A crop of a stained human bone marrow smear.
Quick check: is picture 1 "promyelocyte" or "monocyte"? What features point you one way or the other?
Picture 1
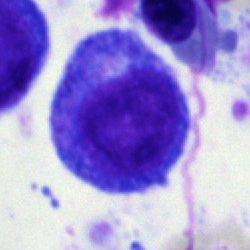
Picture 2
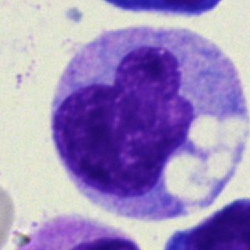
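The promyelocyte is in picture 1 and the monocyte in picture 2. In outline, the promyelocyte is roughly round with a slightly uneven edge, while the monocyte is round and smooth. Cytoplasm of the promyelocyte stains deep blue and contains no clear vacuoles. In the monocyte, several clear round vacuoles are clustered in the lower right cytoplasm.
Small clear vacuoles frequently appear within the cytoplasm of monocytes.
Nuclear chromatin of the monocyte stains dark purple and appears fairly dense, with no distinct nucleolus visible.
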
